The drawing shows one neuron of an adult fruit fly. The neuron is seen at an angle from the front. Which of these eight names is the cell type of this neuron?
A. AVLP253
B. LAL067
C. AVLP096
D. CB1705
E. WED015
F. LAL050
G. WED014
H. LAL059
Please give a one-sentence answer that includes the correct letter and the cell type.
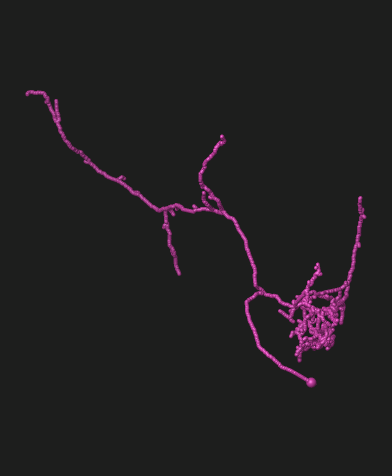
It is as WED014, option G, that the neuron is typed.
